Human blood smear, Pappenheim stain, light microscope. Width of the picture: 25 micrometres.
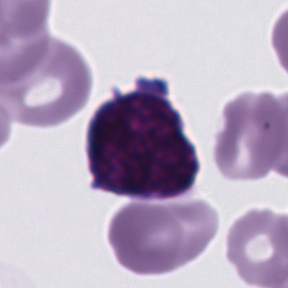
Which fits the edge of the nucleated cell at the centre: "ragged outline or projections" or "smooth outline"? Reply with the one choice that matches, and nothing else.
Ragged outline or projections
